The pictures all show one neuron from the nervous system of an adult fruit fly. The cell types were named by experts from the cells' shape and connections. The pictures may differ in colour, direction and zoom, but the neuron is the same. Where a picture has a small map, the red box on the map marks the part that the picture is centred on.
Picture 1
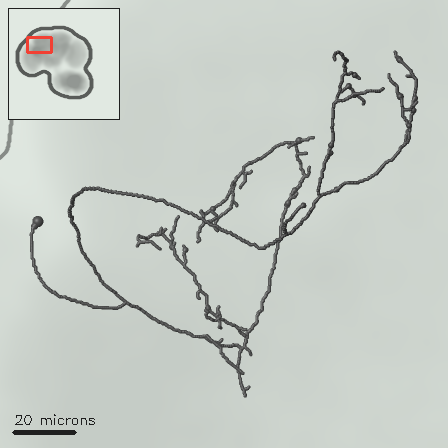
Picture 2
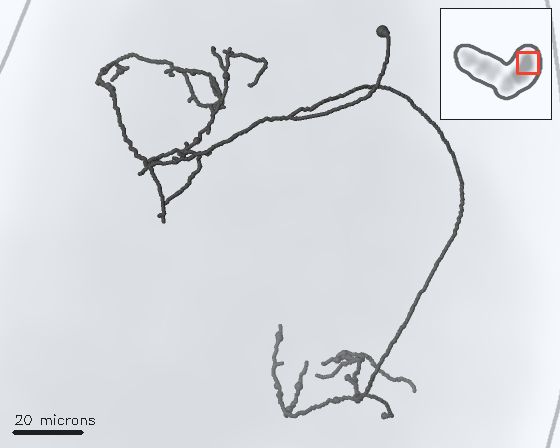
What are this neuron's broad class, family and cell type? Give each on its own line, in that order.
central-brain intrinsic neuron
hemilineage SLPa&l1_lateral
PLP048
